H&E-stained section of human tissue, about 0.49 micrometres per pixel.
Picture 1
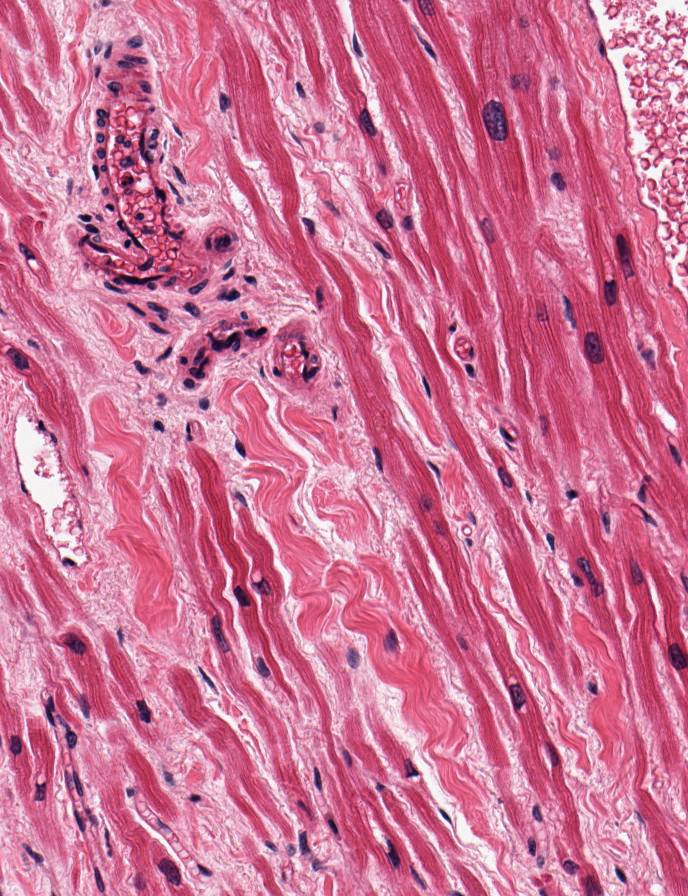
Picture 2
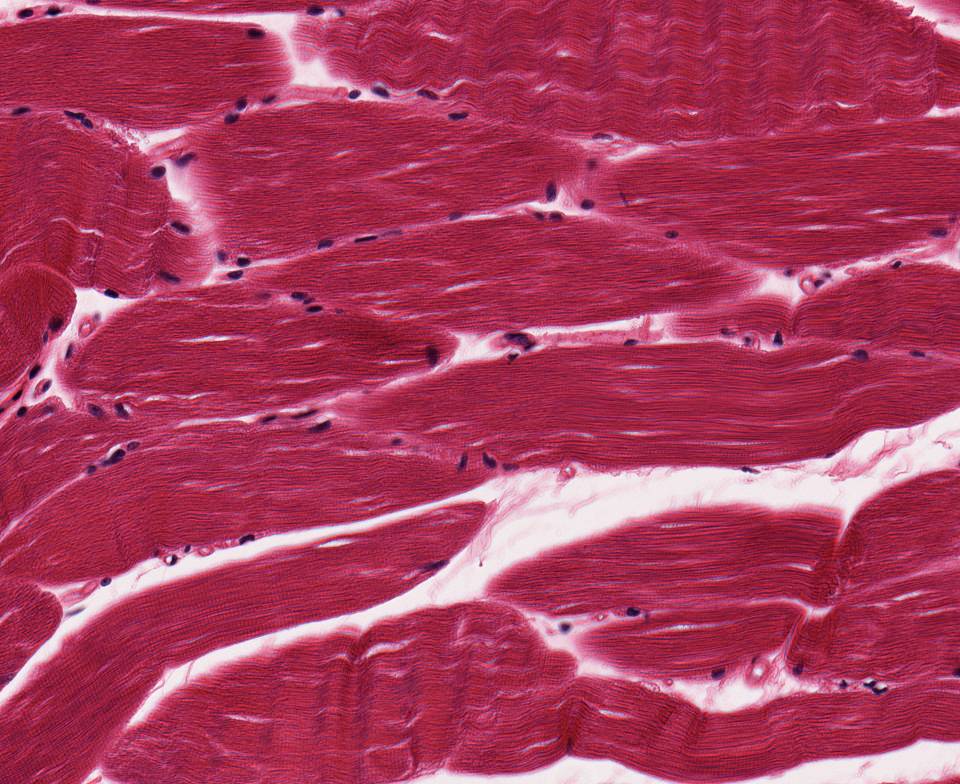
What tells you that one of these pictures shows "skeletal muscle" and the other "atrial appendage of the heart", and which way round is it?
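Picture 1 shows the atrial appendage of the heart; picture 2 shows skeletal muscle. First, nuclear position. In picture 1, each muscle fibre has a single oval nucleus lying centrally, not at its edge. In picture 2, the small, dark purple, flattened or oval nuclei lie at the edges of the fibres.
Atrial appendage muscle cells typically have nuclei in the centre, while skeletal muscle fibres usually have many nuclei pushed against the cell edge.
Second, the surroundings. Picture 1 has paler pink, wavy collagen bundles between the fibres in the centre and left, and small blood vessels containing red blood cells in the connective tissue at the upper left. There are no fat cells anywhere in that field. Picture 2 shows long, parallel fibres running roughly horizontally across the whole field, with cytoplasm stained deep red-pink throughout.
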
